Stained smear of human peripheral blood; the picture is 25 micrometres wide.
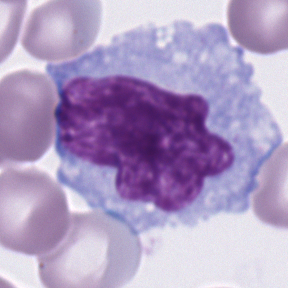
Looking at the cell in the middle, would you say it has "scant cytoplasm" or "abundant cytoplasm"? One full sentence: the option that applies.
Its nucleus is set within plentiful cytoplasm.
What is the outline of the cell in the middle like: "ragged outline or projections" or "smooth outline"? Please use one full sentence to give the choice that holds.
A rough edge runs around this cell.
